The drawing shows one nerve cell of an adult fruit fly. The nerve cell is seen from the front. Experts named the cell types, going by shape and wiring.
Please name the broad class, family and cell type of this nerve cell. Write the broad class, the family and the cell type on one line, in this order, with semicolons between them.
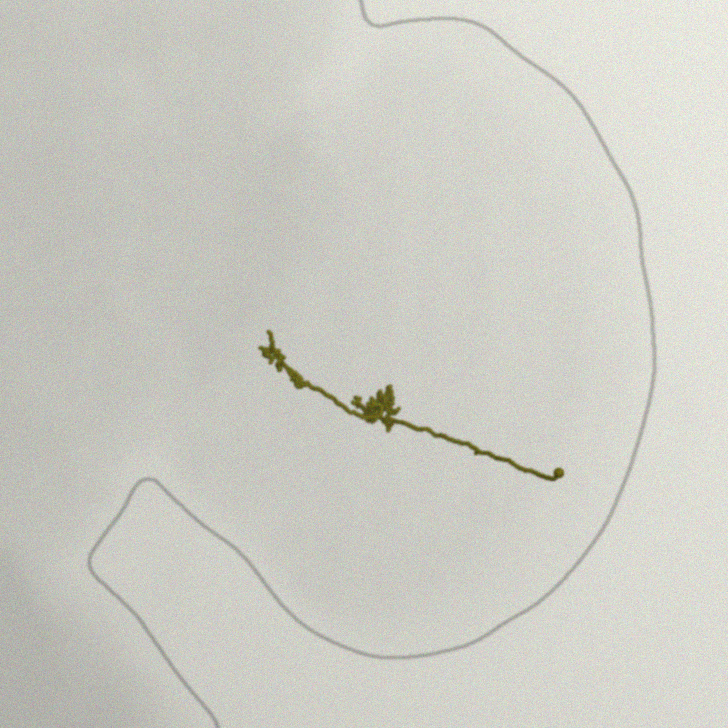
optic-lobe intrinsic neuron; TmY; TmY20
